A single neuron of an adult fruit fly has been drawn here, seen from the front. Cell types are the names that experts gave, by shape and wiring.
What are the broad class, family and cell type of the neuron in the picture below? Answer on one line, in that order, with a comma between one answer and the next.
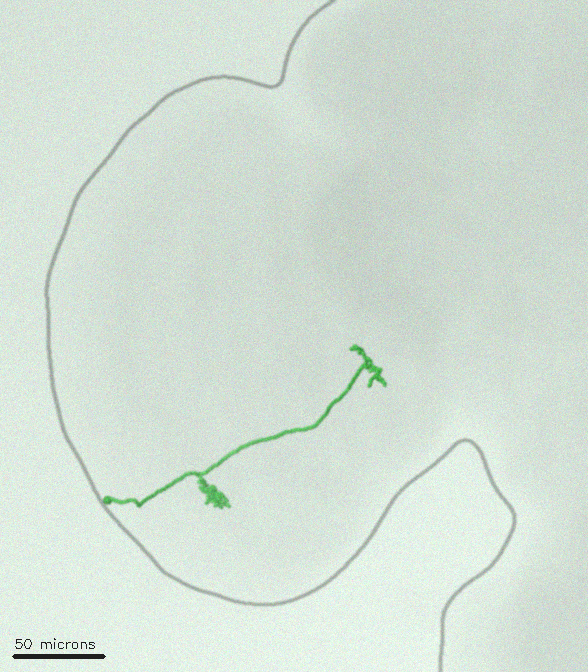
optic-lobe intrinsic neuron, Tm, Tm34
